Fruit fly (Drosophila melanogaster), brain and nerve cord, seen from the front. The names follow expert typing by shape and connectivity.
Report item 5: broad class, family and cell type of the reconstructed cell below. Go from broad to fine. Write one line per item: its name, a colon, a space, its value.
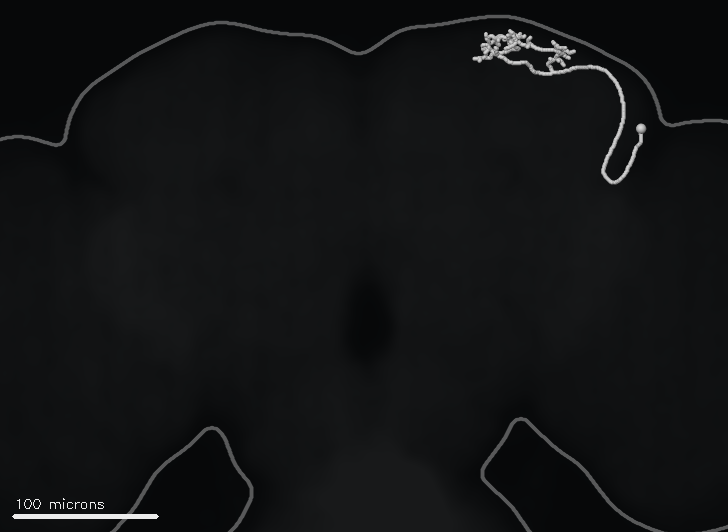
broad class: central-brain intrinsic neuron
family: hemilineage SLPav2
cell type: CB4138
